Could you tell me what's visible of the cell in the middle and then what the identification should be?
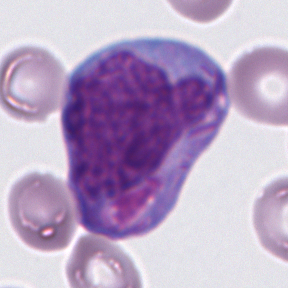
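Notice the outline: irregular, and broader at the top than at the bottom. The nucleus fills most of the cell, with an irregular, folded outline, and its chromatin is fine and lacy rather than coarsely clumped. The cytoplasm makes a wider band on the right than on the left. That's an atypical promyelocyte.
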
